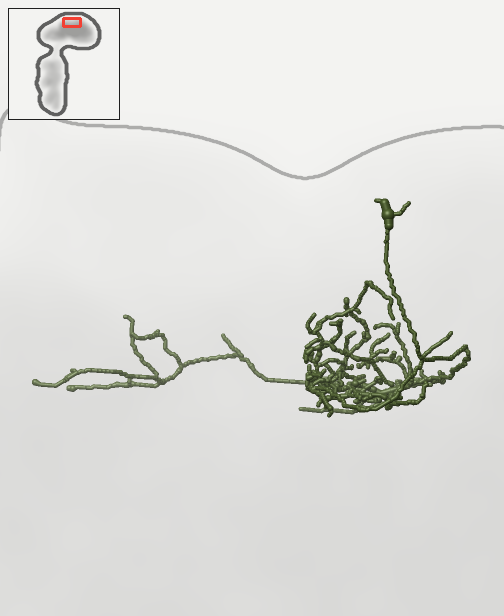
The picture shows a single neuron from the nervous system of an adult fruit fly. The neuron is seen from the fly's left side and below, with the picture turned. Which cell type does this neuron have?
v2LN32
